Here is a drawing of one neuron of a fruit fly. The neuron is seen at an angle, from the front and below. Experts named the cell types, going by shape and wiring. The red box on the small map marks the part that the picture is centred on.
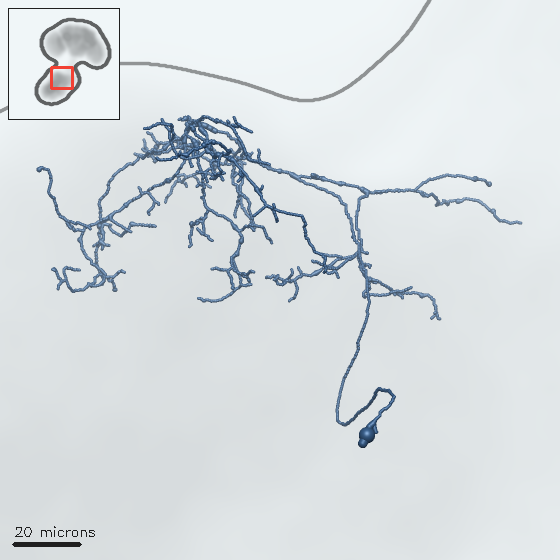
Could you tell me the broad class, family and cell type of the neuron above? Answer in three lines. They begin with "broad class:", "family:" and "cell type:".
broad class: nerve-cord intrinsic neuron
family: hemilineage 02A
cell type: IN02A029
